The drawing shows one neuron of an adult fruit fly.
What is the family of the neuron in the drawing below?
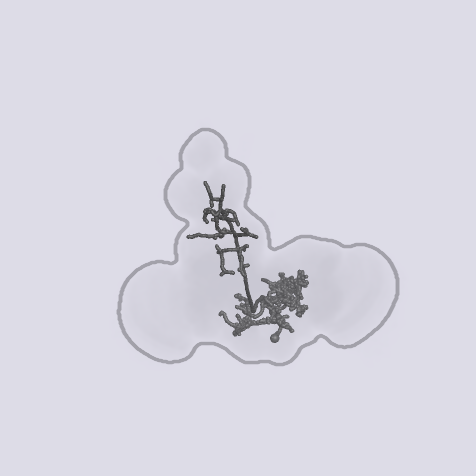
DNbe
